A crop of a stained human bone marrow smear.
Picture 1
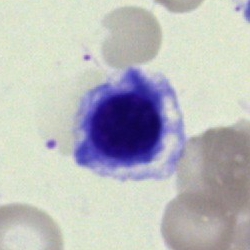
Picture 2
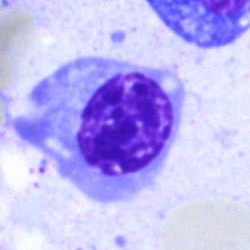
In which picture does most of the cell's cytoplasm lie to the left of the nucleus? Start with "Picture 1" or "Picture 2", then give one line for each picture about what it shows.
Picture 2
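What picture 1 shows: The rim of cytoplasm is widest on the lower right side of the nucleus.
What picture 2 shows: The nucleus sits off-centre toward the right of the cell.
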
